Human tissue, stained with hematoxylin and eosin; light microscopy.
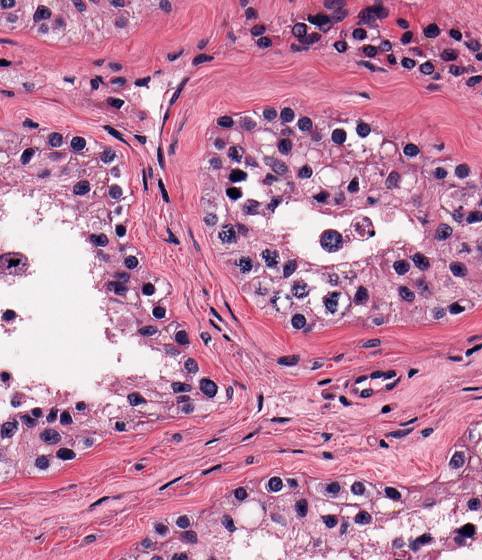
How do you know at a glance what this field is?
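Seminiferous tubule is the main structure shown. Several rounded tubular profiles lie separated by broad connective tissue bands of wavy pink collagen. Each is lined by several layers of cells with round nuclei.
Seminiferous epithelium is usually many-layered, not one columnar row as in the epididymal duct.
The upper-right tubule has an irregular lumen with a few detached cells.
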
